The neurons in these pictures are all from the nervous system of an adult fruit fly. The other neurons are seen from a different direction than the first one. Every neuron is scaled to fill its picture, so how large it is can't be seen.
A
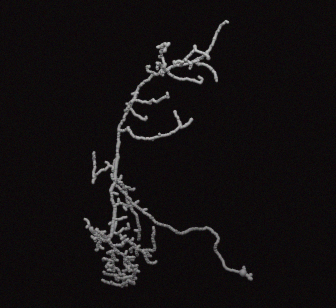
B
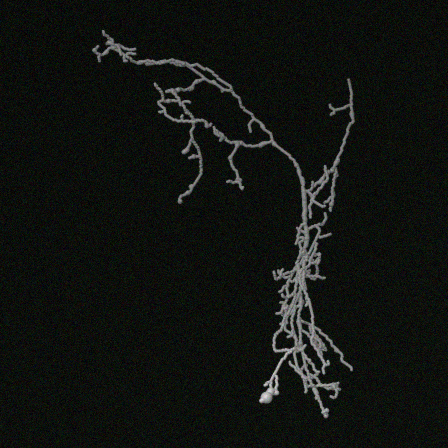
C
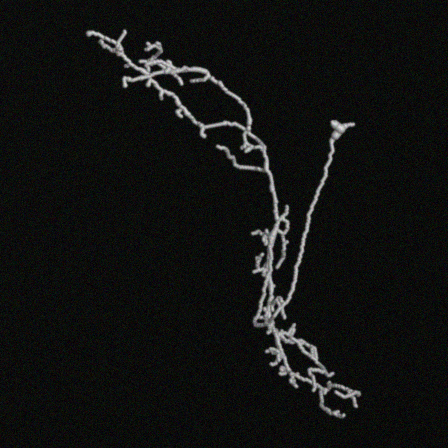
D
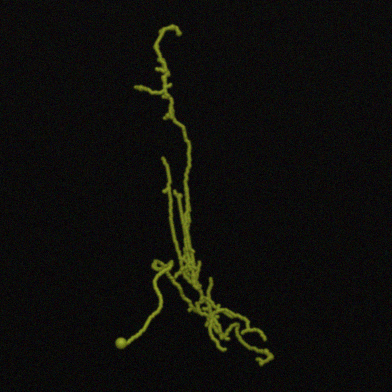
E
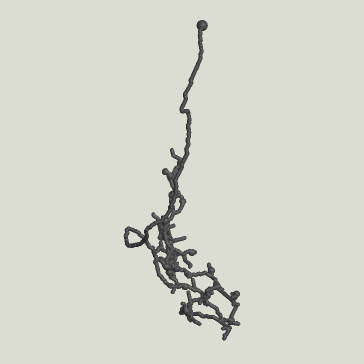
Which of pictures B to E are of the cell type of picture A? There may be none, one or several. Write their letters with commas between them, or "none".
B, C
